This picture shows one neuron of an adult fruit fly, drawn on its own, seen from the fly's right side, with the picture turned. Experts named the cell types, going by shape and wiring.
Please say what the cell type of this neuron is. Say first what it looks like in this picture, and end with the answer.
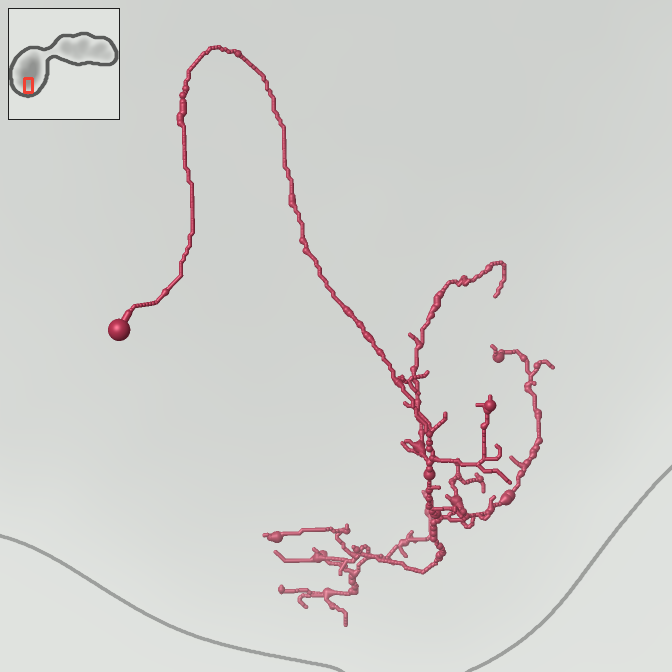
The cell body can be seen on the left of the picture. The picture shows dozens of branch ends. Its broad class is central-brain intrinsic neuron. It is of cell type LHAV5a2_a3.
